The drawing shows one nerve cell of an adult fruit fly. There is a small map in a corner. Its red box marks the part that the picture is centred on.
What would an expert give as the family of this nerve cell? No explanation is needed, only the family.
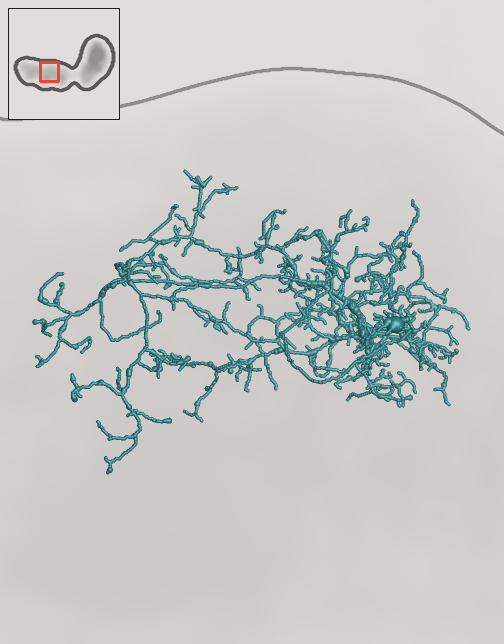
hemilineage 08A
